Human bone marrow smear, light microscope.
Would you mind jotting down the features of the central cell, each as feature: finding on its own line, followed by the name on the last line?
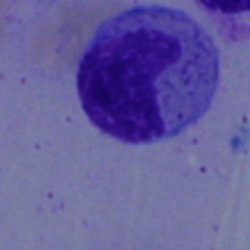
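Nucleus: kidney-shaped, dent facing right
Position: nucleus over toward the left side
Cytoplasm colour: pale lilac-blue
Cytoplasm spread: thin rim on the left, wider area on the right
Name: metamyelocyte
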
